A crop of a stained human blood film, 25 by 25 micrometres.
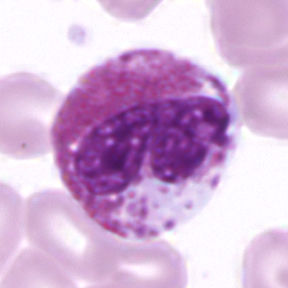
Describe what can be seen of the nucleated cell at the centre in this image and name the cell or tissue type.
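The cell has a round, smooth outline. Its nucleus is divided into two lobes, and no nucleoli can be made out within it. Below the nucleus the cytoplasm is paler, and its granules are more sparsely scattered. This cell is an eosinophil.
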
